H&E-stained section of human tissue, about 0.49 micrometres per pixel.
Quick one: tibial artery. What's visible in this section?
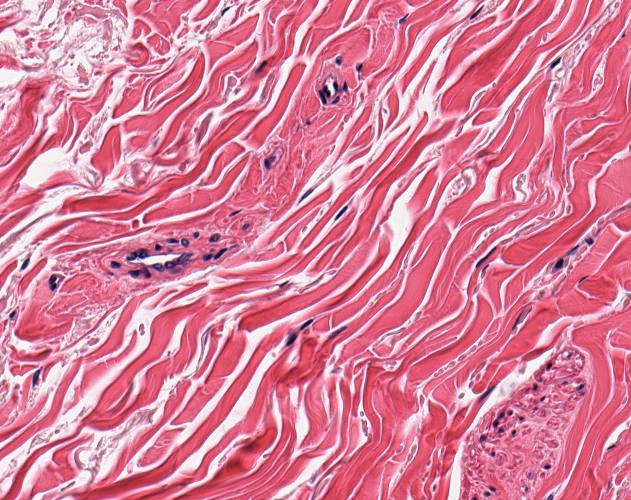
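Look first at the collagen bundles: they run mostly diagonally, from lower left to upper right, and are wavy rather than straight. Between them lie sparse, dark, elongated spindle-shaped nuclei. Left of centre you can find a small blood vessel with a narrow, slit-like lumen.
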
